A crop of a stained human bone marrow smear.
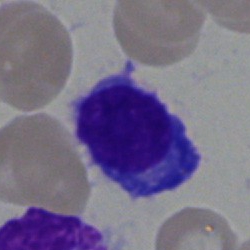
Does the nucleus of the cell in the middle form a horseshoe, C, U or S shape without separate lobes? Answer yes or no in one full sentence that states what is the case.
No, a compact round or oval mass, not a curved band, makes up the nucleus.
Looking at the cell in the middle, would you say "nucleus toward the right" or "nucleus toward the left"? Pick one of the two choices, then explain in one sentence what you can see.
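Nucleus toward the left. Most of the visible cytoplasm lies on the lower right side of the nucleus.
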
